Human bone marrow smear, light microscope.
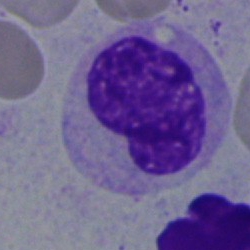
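Metamyelocyte, the central cell in a stained bone marrow smear. Notice its round to slightly oval outline with a smooth edge. A notch on the lower left of the nucleus gives it a two-lobed look. The nucleus sits toward the upper right, so a wider rim of cytoplasm is left at the lower left. That cytoplasm is pale greyish-lavender.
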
